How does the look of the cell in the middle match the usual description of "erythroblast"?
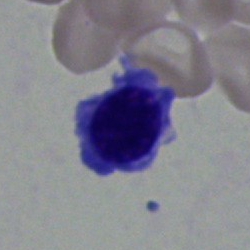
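In this erythroblast, the nucleus stains a very dark purple throughout. Its cytoplasm is scant, forming only a narrow rim around the nucleus, and is blue-violet in colour.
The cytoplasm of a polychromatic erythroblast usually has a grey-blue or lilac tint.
The cell outline is irregular, with several small blunt bulges around its edge.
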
